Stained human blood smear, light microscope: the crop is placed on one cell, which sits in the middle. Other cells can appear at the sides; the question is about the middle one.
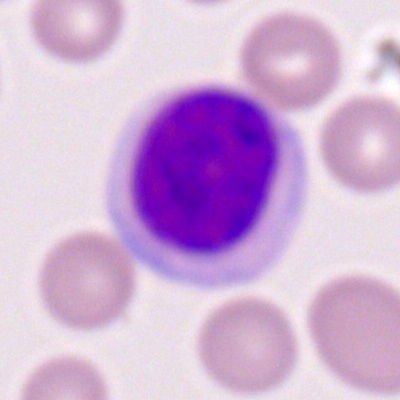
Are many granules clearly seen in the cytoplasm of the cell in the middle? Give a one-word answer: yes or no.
No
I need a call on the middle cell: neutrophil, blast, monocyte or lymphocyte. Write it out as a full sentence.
The cell centered in this field of view is a lymphocyte.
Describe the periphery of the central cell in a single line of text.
Nothing juts out from the margin, which is smooth throughout.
